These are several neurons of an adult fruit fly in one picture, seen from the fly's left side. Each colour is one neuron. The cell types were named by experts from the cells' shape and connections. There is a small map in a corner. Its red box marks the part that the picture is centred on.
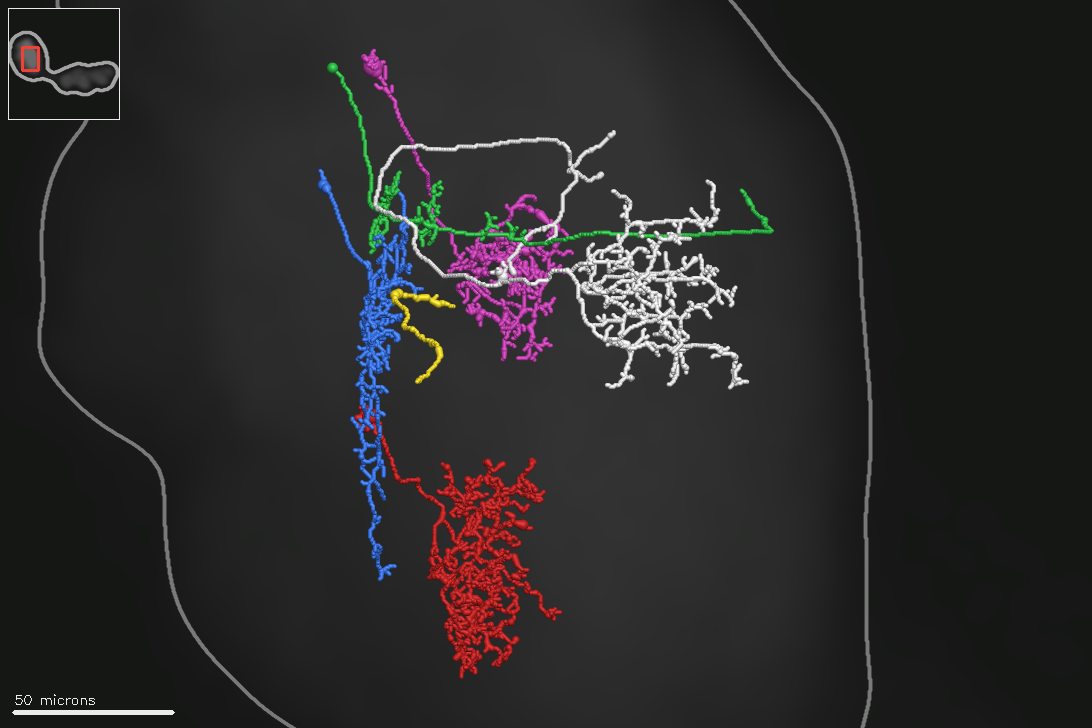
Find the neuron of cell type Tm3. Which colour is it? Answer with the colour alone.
green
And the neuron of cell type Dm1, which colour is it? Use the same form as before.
red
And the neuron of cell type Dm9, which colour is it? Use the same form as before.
magenta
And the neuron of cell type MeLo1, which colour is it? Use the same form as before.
white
